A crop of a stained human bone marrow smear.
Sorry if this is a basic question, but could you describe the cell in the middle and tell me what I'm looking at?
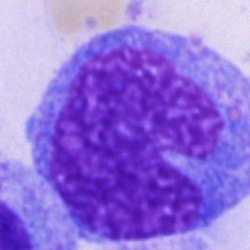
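The cell has a roughly round outline with a smooth edge. A deep notch cuts into the right side of the nucleus. The cytoplasm forms a moderate rim, widest on the right of the cell, and contains a few scattered fine reddish-purple granules. The cell is a monocyte.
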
